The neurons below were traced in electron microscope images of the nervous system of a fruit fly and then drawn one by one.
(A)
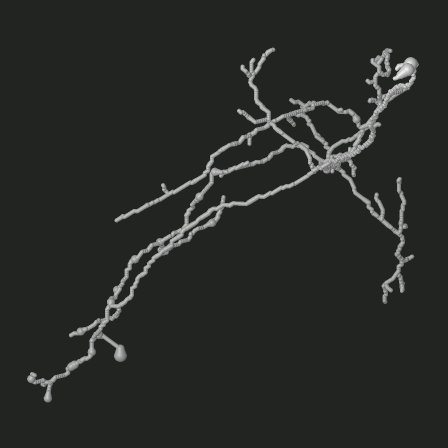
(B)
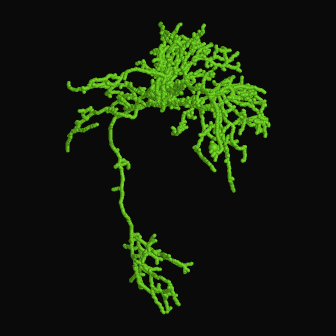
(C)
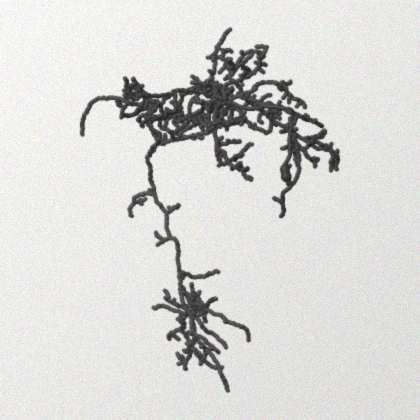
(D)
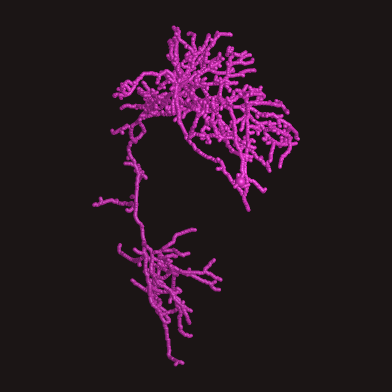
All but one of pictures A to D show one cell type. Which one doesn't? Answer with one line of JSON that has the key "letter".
{"letter": "A"}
